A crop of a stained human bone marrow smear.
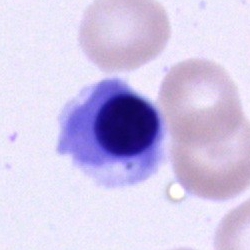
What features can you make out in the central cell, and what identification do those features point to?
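Along the left edge of the central cell, its irregular outline shows small blunt bulges. The nucleus lies off-centre, towards the right side, and no nucleolus can be seen in it. The cytoplasm is a pale-to-medium blue. It is an erythroblast.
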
